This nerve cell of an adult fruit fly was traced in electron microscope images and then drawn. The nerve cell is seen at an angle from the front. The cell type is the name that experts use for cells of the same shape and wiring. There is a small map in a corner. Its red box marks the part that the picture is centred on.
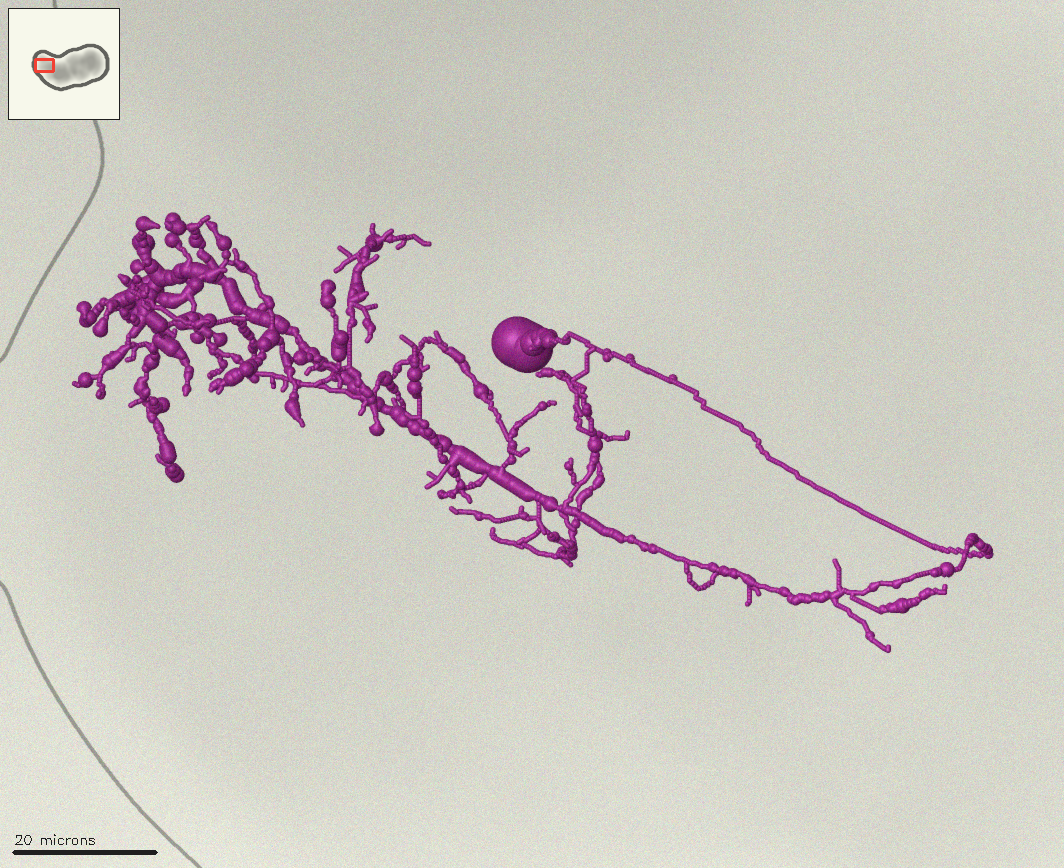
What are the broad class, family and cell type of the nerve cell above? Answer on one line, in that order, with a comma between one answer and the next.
nerve-cord intrinsic neuron, hemilineage 12B, IN12B040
